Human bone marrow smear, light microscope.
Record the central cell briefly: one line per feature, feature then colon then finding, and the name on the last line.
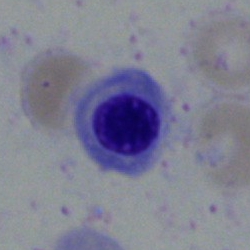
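Outline: roughly round
Chromatin: dense, deep purple
Cytoplasm: blue, a moderate rim all around the nucleus
Paler band: cytoplasm encircling the nucleus
Name: erythroblast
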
